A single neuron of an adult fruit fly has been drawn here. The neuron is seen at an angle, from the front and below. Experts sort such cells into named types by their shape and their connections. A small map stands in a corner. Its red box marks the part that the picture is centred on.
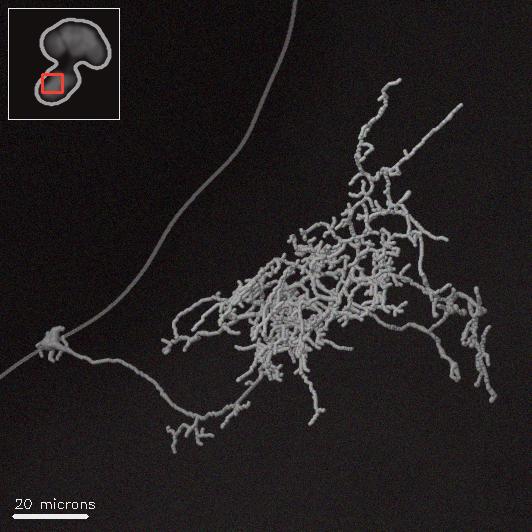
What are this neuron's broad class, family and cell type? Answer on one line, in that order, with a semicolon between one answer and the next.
nerve-cord intrinsic neuron; hemilineage 06A; IN06A025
